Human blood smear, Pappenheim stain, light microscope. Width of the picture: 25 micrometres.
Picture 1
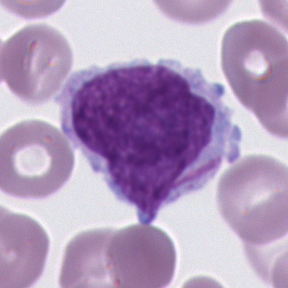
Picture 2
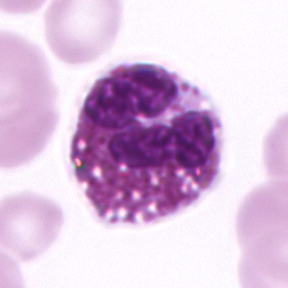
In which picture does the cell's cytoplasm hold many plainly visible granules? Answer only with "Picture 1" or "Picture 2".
Picture 2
